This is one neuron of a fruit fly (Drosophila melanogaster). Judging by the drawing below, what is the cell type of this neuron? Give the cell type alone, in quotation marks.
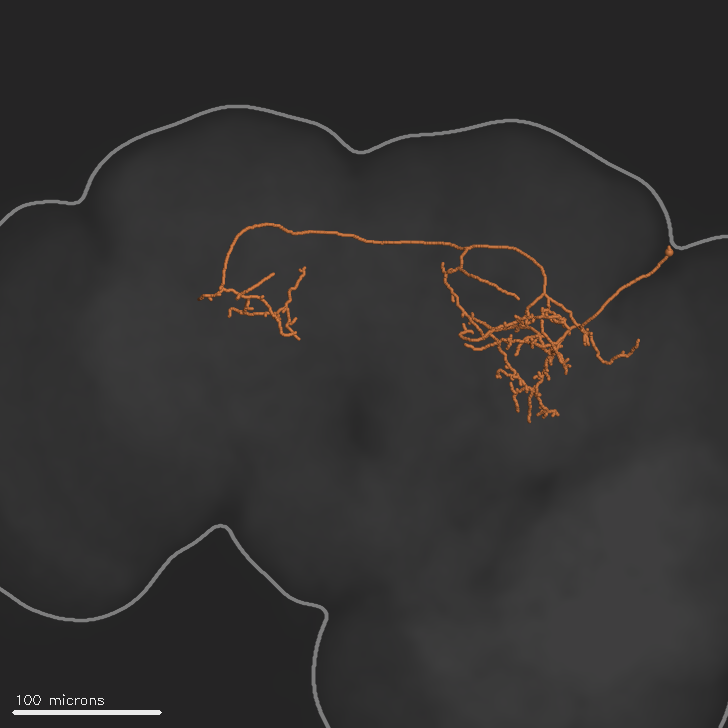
"PLP150"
